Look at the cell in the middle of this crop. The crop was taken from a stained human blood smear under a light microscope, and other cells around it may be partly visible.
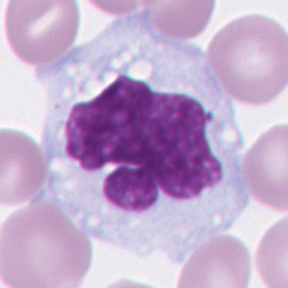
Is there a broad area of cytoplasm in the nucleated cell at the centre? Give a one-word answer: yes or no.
Yes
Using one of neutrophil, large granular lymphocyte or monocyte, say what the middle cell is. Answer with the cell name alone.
monocyte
